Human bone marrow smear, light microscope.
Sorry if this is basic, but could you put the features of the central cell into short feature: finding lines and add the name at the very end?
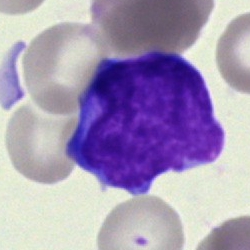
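Outline: irregular and angular, not smoothly round
Lower edge: small pointed projections jutting out
Nucleus: fills almost the entire cell
Granules: no distinct ones in the cytoplasm
Name: that's a blast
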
